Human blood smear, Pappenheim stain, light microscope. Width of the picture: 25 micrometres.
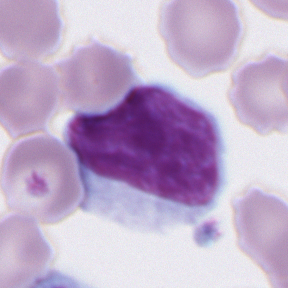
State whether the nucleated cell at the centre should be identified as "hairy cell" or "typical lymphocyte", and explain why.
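This is a typical lymphocyte. The deciding point is the amount of cytoplasm: the nucleus fills most of the cell, leaving cytoplasm chiefly as a band along its lower edge.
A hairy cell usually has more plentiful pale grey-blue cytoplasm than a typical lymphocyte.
The nucleus is about 14 by 9 micrometres, with dense deep purple chromatin of slightly coarse, streaky texture. The cytoplasm is pale greyish blue and holds no vacuoles.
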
